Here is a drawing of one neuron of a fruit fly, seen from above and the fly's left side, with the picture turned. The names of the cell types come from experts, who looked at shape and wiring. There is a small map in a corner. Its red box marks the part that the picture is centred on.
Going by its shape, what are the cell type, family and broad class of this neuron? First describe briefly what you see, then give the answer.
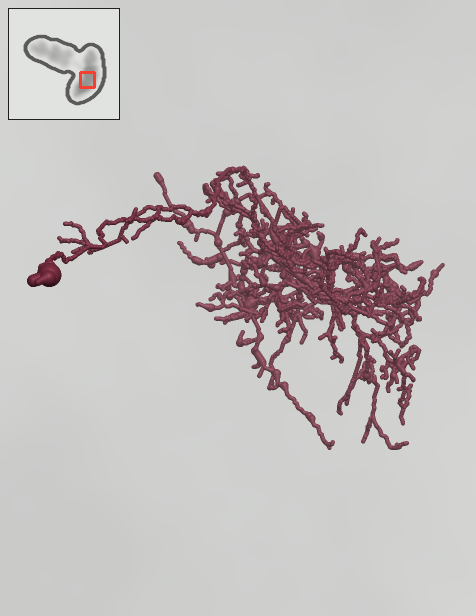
It is in the brain and does not reach the nerve cord. Dozens of branch ends can be seen. Its cell type is VES049. Its family is hemilineage DM1_antero_ventral. It is a central-brain intrinsic neuron.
